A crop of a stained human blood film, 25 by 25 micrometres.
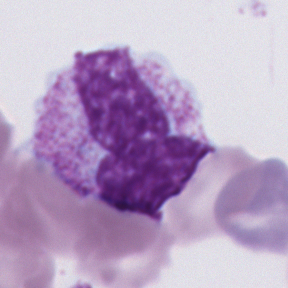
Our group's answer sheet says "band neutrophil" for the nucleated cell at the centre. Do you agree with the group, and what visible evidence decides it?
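The cell has a roughly round outline with a finely uneven, slightly scalloped edge and measures about 15 micrometres across. Its chromatin is dark purple and coarsely clumped, with small paler gaps, and no distinct nucleoli can be seen. No clear vacuoles are seen in the cytoplasm, and red cells overlap the lower edge.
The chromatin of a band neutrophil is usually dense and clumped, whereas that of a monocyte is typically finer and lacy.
The coarse clumping therefore speaks for band neutrophil and against monocyte.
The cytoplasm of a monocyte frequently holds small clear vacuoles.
Their absence here gives no support to monocyte.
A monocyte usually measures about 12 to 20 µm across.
The size lies within that range, so it does not count against monocyte. On balance, the name band neutrophil fits this cell.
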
